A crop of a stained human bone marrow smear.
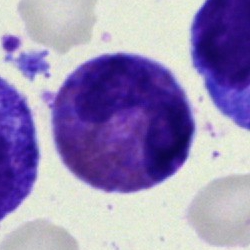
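Eosinophil, the one in the middle: round and smooth-edged, with nothing sticking out from its surface. Most of it stains a deep blue-purple, and you won't find any clear vacuoles in it.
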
